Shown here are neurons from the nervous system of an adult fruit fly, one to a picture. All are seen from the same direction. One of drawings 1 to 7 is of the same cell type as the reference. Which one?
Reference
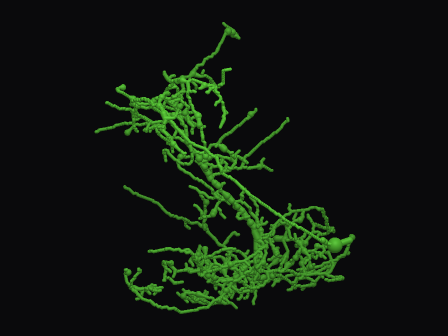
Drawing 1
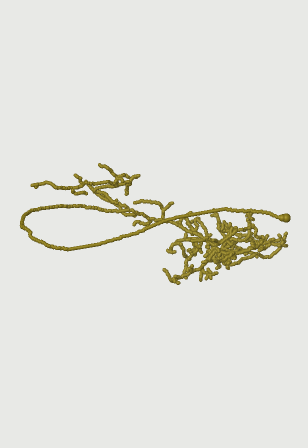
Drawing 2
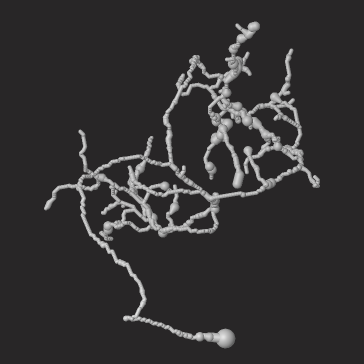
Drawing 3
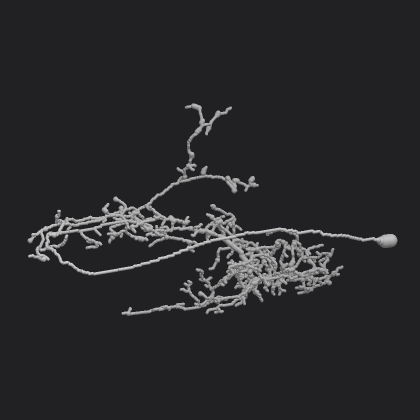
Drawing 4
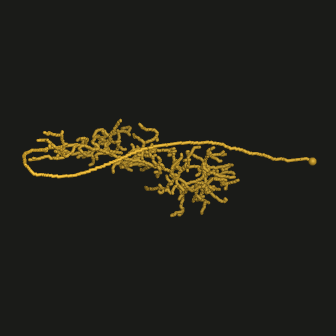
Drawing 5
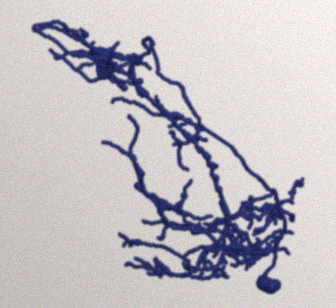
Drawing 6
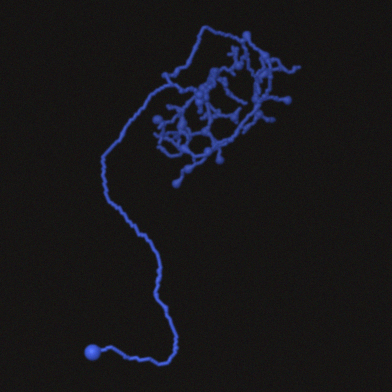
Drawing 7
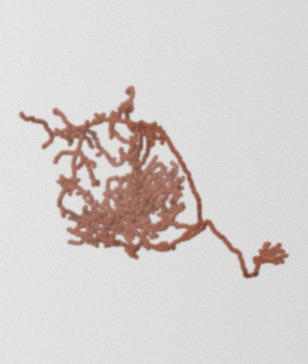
Drawing 3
